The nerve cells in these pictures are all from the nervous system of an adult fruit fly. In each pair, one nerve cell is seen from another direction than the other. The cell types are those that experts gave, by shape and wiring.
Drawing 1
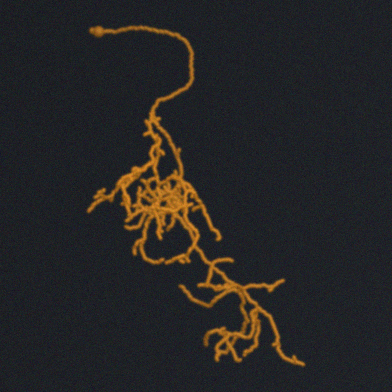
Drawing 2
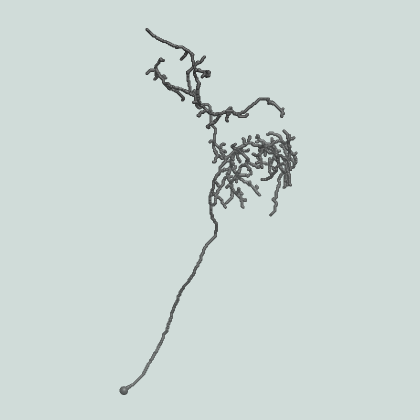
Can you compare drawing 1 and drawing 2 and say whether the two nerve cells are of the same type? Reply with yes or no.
yes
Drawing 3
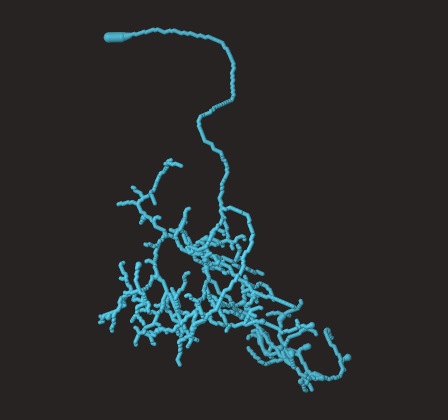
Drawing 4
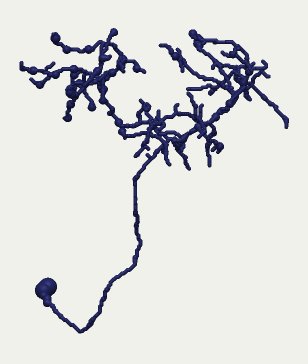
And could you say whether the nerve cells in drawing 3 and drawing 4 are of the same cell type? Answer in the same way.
yes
